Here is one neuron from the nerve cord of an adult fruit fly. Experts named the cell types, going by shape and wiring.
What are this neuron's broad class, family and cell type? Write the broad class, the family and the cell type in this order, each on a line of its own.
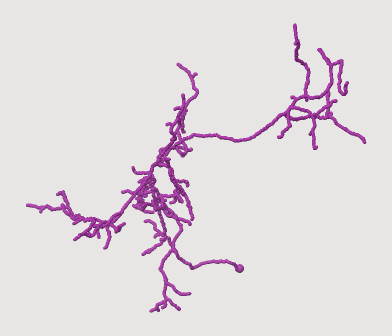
nerve-cord intrinsic neuron
hemilineage 12B
IN12B070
